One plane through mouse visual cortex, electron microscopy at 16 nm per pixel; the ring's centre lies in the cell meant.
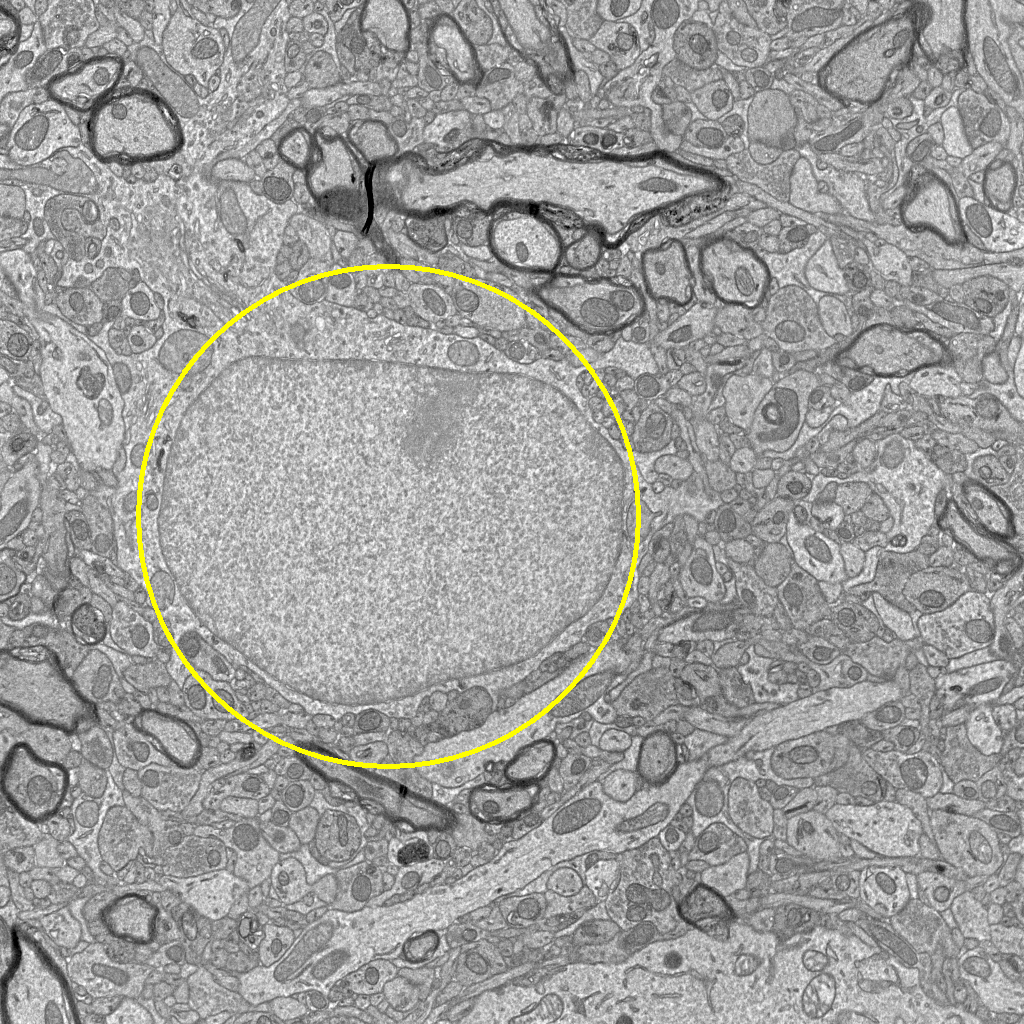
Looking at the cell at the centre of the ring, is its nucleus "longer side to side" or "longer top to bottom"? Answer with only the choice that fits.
Longer side to side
